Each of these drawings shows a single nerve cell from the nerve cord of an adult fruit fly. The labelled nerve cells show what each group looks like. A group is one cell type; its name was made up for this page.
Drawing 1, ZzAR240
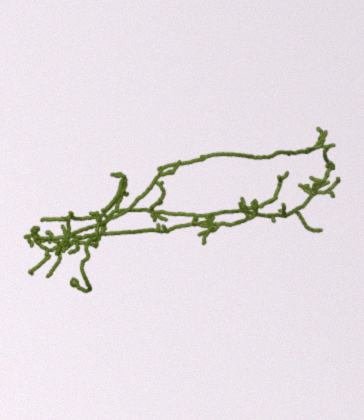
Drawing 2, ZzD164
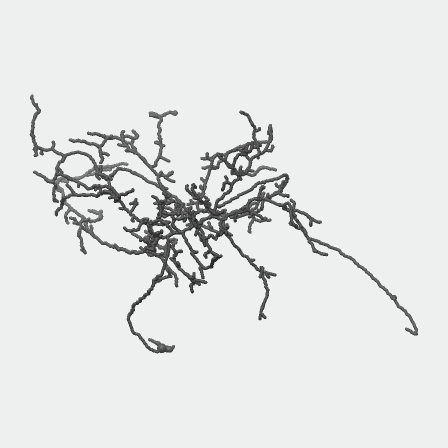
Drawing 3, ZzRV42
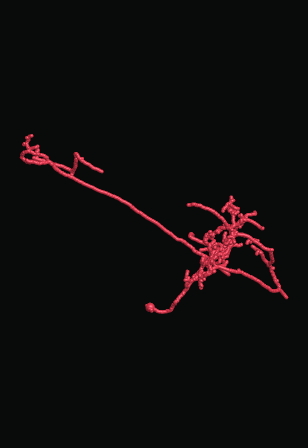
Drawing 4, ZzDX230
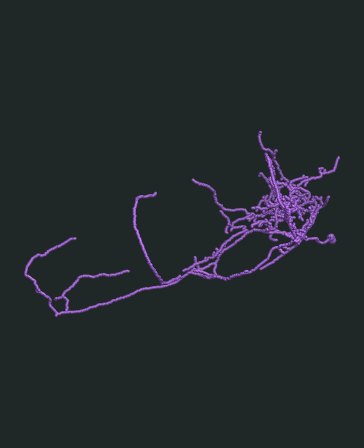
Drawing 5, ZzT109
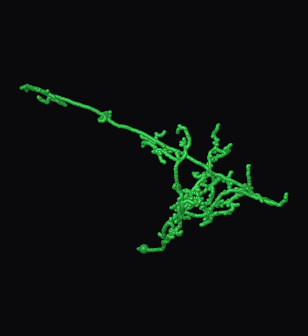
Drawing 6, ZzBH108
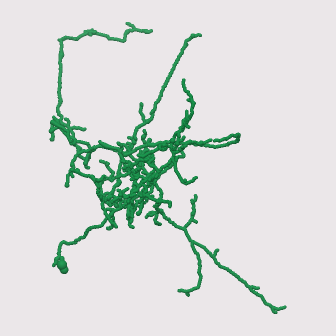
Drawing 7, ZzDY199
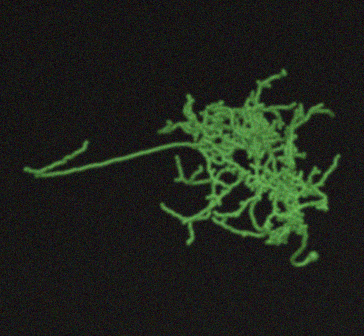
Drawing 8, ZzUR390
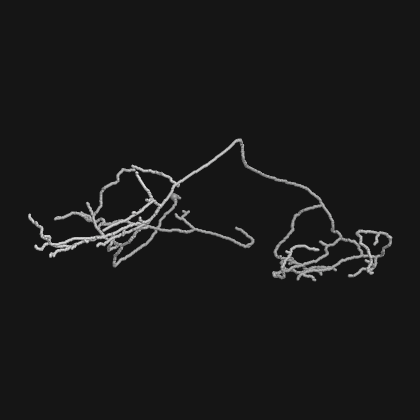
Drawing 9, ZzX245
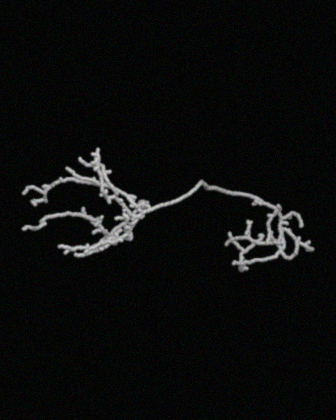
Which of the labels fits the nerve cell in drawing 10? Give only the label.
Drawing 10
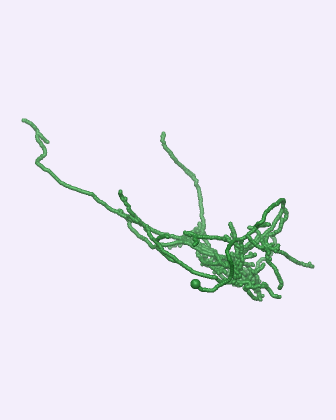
ZzDX230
